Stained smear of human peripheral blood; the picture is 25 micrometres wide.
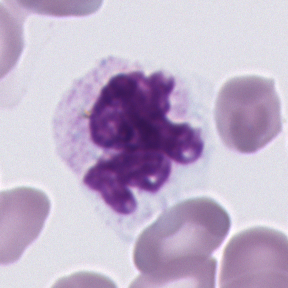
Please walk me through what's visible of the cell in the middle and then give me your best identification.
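So, the nucleus here is irregular, folded into several twisted lobes. It sits toward the right, which leaves a wider band of cytoplasm on the left. That cytoplasm is pale pinkish-lilac, and fine, dust-like pinkish-violet granules are scattered all through it. This is a segmented neutrophil.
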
